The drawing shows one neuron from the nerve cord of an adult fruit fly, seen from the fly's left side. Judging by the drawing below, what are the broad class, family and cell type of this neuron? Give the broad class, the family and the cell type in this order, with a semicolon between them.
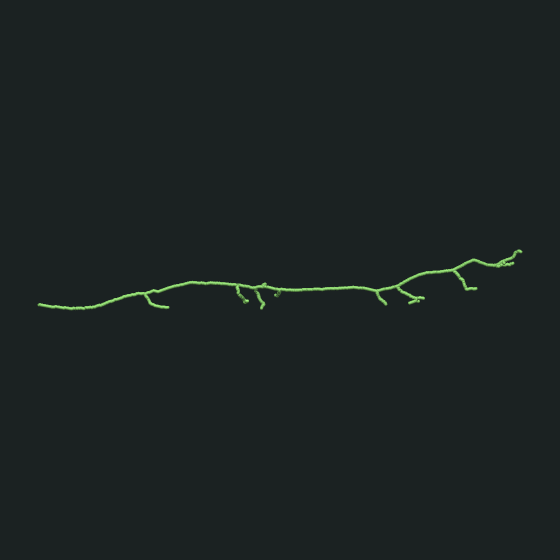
descending neuron; hemilineage DM6_central2; CB0429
